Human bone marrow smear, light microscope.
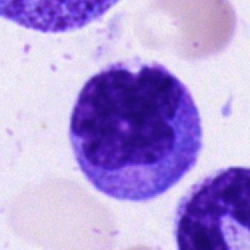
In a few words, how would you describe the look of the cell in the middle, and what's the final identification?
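Nucleus: it fills most of the cell, sits toward the top and has a small notch in its upper edge. Cytoplasm: stained blue-violet, with fine pinkish granules lying below the nucleus. Name: monocyte.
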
